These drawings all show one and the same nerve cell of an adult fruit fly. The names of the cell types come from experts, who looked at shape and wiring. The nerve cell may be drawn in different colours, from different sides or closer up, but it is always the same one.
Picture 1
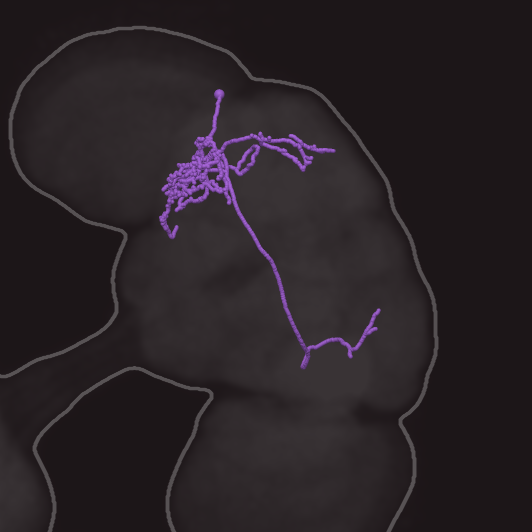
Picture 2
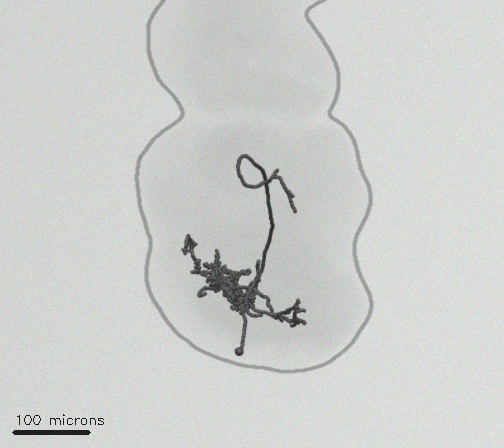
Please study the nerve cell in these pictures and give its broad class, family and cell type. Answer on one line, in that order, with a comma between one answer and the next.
central-brain intrinsic neuron, hemilineage VLPl&d1_lateral, AVLP722m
